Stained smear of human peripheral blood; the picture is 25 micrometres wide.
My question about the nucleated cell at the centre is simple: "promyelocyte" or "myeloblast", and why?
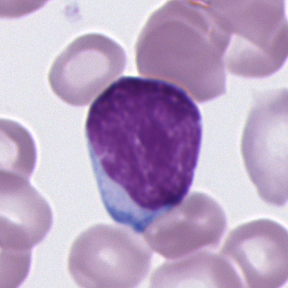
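The cell is a myeloblast. Position of the nucleus: off-centre, toward the upper right of the cell. Shape and size of the nucleus: oval in outline, about 12 by 10 micrometres, filling about 80% of the cell's area. Size of the cell: about 14 by 10 micrometres. Cytoplasm: pale blue, forming a crescent mainly at the lower left of the cell. Edge: smooth, without projections.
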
